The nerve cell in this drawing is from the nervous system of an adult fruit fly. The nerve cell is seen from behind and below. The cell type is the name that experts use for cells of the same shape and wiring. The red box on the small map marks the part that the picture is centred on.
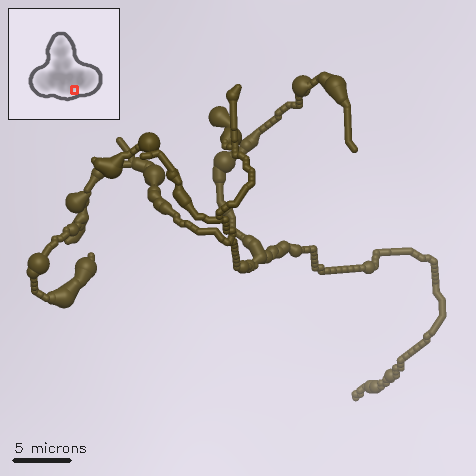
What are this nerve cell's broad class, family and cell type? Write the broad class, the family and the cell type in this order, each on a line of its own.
sensory neuron entering the brain
class olfactory
ORN_VL1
